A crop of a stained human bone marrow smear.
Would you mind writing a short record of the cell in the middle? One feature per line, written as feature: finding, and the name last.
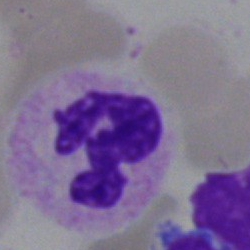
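Nucleus: lobed, the lowest lobe joined on by a narrower neck
Chromatin: dense, clumped, dark purple
Cytoplasm: plentiful, pale pinkish-lilac
Granules: fine, pink-violet, scattered throughout
Identity: segmented neutrophil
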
